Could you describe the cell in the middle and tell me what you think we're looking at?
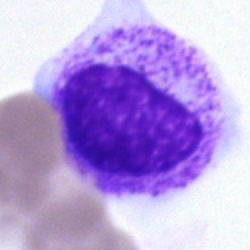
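Start with the nucleus: it sits off-centre, toward the lower left of the cell. Now look at the cytoplasm, which holds numerous coarse purple granules, most crowded above and to the right of the nucleus. At the top, notice a pale cytoplasmic projection extending out. This cell is a myelocyte.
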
